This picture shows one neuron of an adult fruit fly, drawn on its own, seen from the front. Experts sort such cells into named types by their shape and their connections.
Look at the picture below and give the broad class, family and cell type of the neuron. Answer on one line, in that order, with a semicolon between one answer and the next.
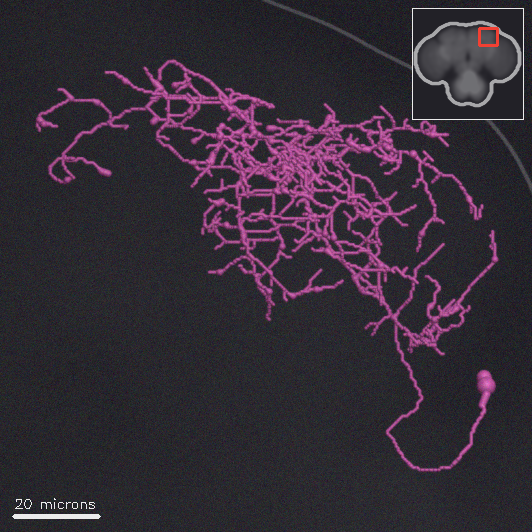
central-brain intrinsic neuron; hemilineage LHa3; LHAV3b13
